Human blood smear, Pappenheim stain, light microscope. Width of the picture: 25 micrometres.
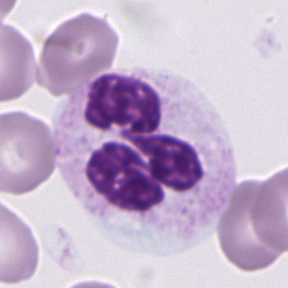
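Segmented neutrophil in the middle of this human blood smear, and you'll notice its outline is round and smooth. The chromatin is dark purple and coarsely clumped, and there's plenty of pale lilac-pink cytoplasm with fine lilac granules scattered all through it.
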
